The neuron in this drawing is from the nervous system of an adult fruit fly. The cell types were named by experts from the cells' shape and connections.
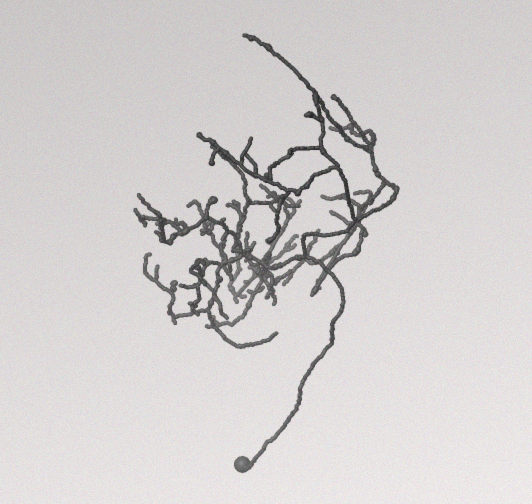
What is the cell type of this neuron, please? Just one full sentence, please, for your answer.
The cell type IN01B015 is the type of this neuron.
